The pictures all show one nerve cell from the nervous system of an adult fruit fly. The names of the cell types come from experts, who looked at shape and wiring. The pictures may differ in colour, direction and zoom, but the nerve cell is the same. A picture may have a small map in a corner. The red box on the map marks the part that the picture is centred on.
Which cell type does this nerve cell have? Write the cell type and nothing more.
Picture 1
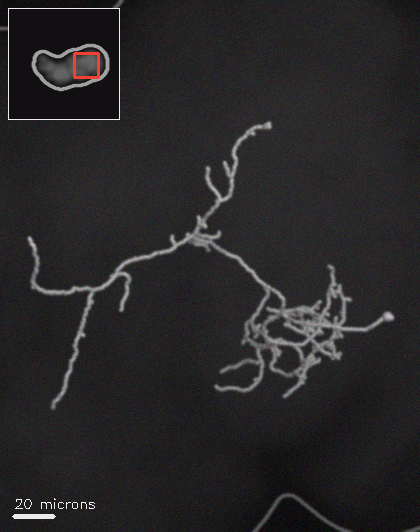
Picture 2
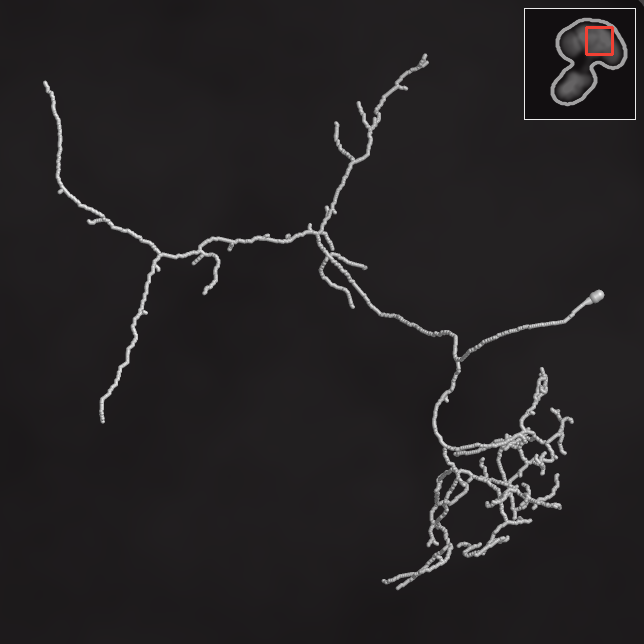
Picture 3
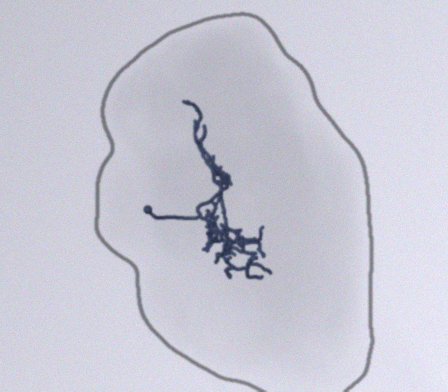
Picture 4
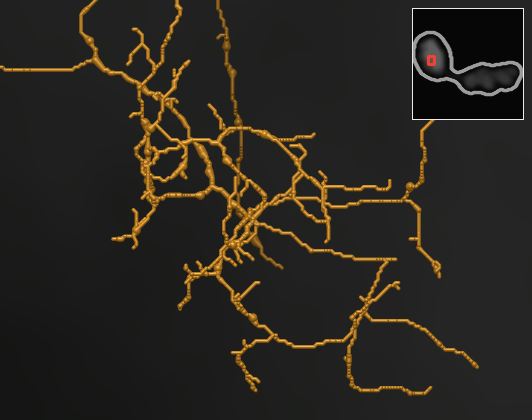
WED014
